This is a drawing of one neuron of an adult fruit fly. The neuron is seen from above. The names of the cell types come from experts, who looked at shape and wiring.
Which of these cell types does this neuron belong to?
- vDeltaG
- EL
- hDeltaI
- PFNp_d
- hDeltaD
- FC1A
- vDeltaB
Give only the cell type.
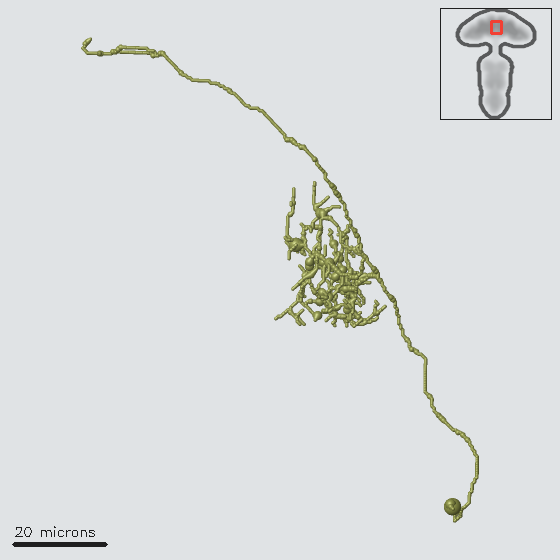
FC1A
